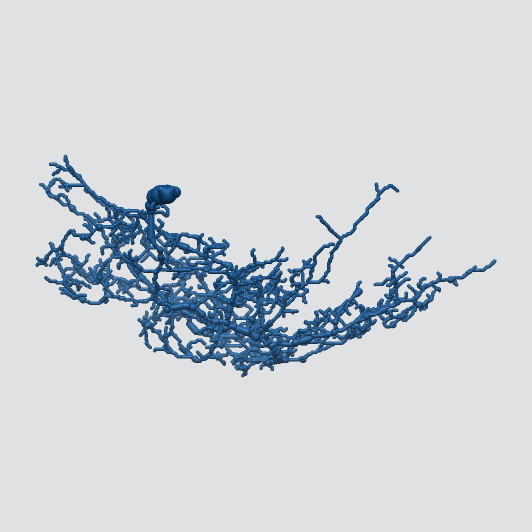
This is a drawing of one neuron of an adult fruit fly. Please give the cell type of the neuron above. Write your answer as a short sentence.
The cell type is MN2Da.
